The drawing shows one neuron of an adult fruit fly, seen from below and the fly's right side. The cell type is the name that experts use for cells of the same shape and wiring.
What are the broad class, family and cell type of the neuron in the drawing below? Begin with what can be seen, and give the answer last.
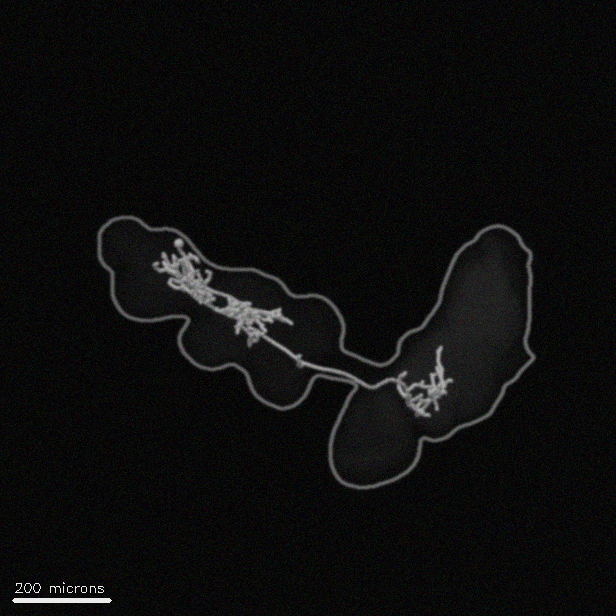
The cell body can be seen on the left of the picture. By the scale bar it is about 600 microns wide in this view. Its broad class is ascending neuron. The family is hemilineage 19B. The cell type is AN19B028.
